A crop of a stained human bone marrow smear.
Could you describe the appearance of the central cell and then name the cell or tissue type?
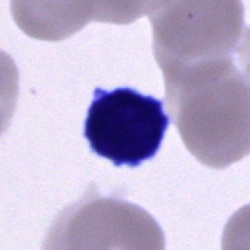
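This one is roughly round with a slightly bumpy edge, and it's stained an even, deep blue-purple all over. Its chromatin is dense and dark, with hardly any paler gaps, and a small blunt knob sticks out at the upper left. That's a lymphocyte.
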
